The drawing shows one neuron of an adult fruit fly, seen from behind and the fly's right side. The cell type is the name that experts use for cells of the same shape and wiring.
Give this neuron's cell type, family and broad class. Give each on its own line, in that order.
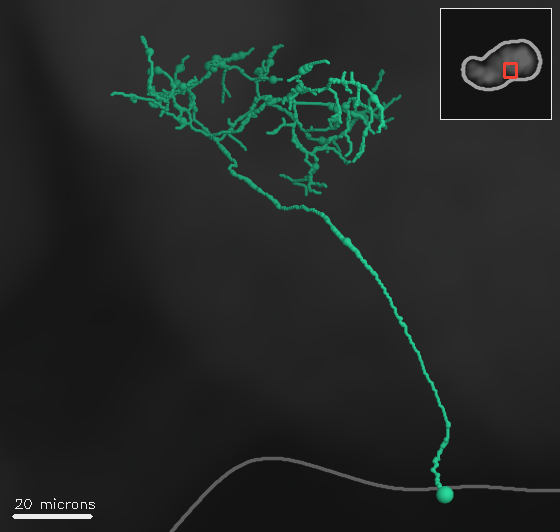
CB2431
hemilineage MX3
central-brain intrinsic neuron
